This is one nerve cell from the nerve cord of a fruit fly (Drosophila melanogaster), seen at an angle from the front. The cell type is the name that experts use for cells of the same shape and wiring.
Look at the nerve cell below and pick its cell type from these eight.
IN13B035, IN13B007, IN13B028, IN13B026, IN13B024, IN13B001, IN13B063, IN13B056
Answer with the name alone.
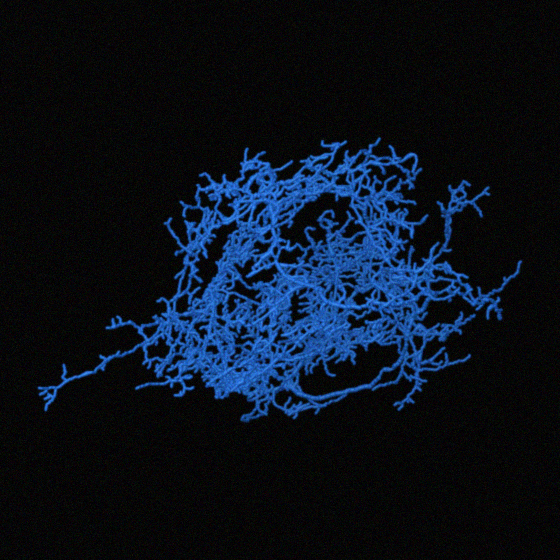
IN13B007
